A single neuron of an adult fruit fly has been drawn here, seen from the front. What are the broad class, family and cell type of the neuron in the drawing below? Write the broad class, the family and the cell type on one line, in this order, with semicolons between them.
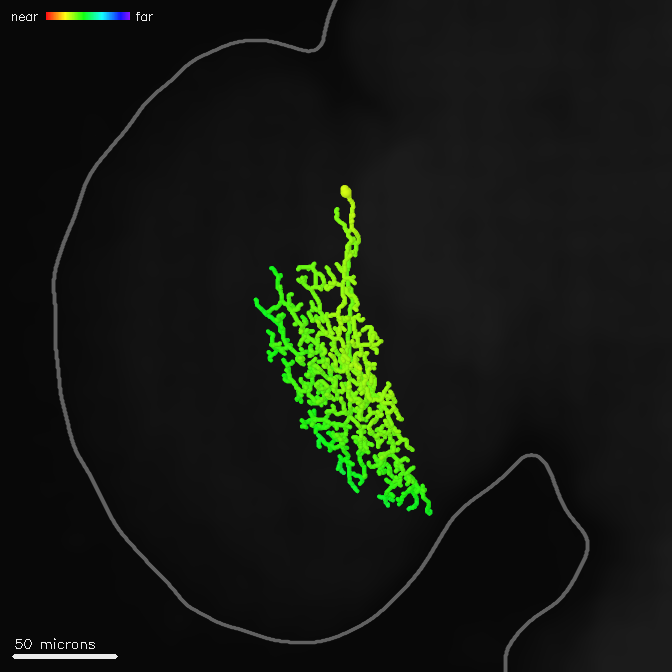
optic-lobe intrinsic neuron; Pm; Pm6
